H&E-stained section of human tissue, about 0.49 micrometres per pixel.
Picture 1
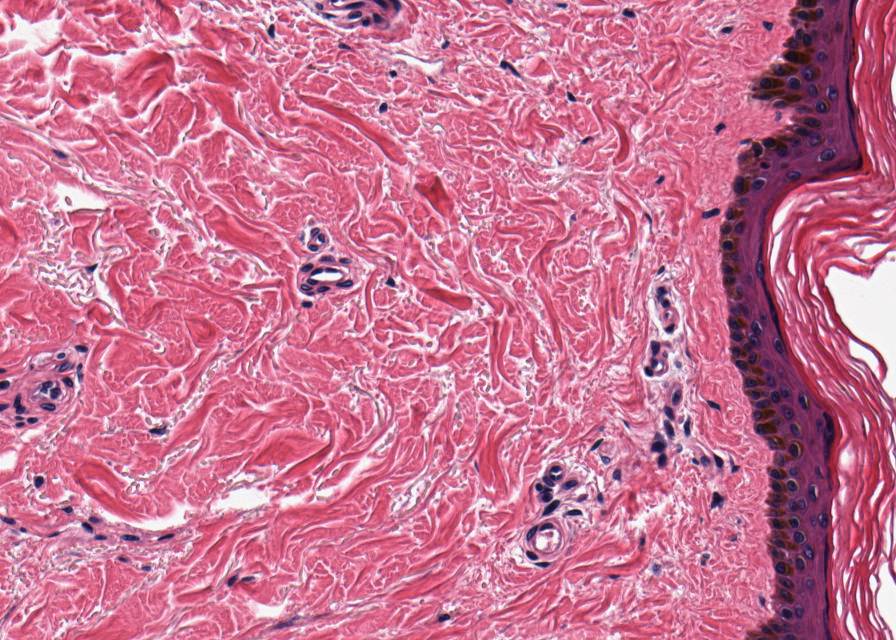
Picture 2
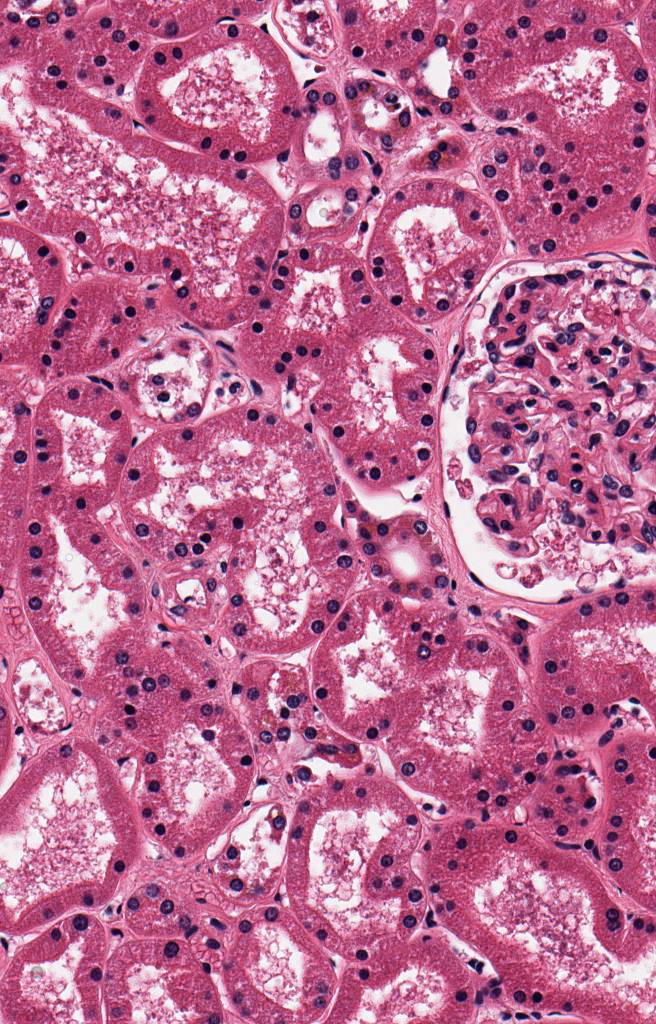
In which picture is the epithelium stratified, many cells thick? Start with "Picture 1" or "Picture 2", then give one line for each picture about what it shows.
Picture 1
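Picture 1: A thin strip of stratified squamous epithelium runs down the right edge, and dense fibrous stroma fills the rest of the field to the left.
Picture 2: Most tubules are lined by a single layer of cuboidal cells with deeply eosinophilic, finely granular cytoplasm.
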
